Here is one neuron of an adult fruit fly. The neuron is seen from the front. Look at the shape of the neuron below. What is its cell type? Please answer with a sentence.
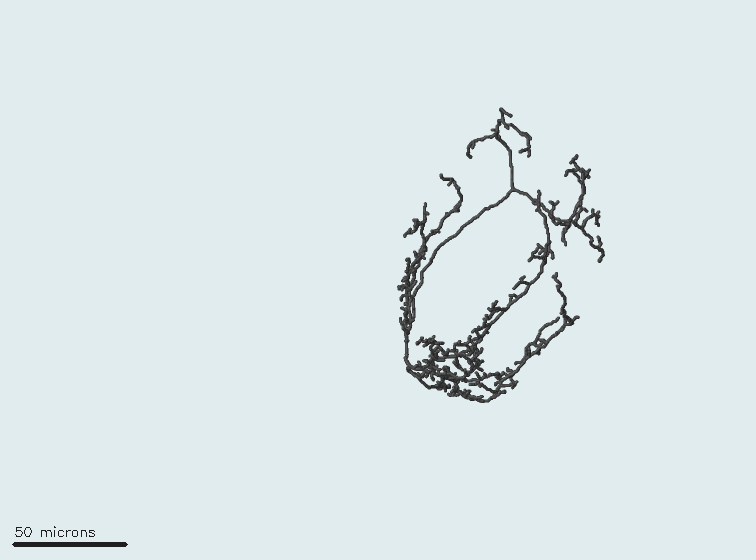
The cell type is IN04B068.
